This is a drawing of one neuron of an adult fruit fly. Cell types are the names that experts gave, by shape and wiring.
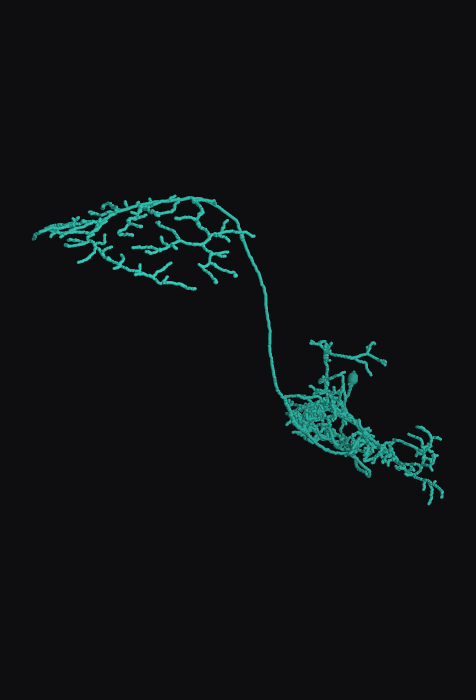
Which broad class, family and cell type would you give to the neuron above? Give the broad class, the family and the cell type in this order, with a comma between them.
visual centrifugal neuron, hemilineage DM1_posterior, MeVC6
